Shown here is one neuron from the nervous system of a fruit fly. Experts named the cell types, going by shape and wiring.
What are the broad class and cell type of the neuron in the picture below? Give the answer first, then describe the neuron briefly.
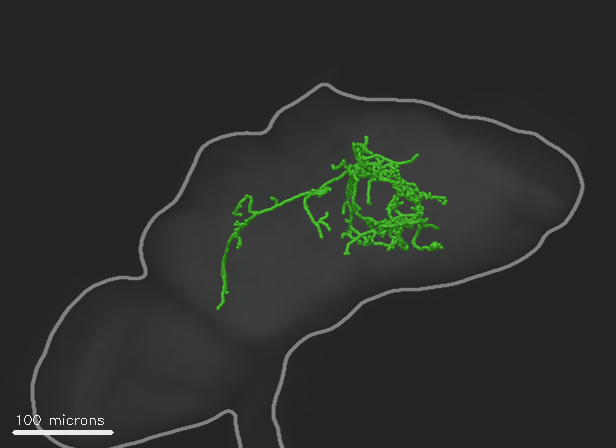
Its broad class is central-brain intrinsic neuron. Its cell type is SMP371_a. It is in the brain and does not reach the nerve cord. From left to right in the picture it spans about 250 microns.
